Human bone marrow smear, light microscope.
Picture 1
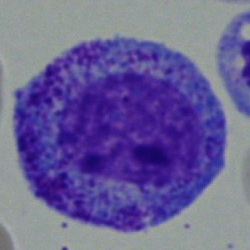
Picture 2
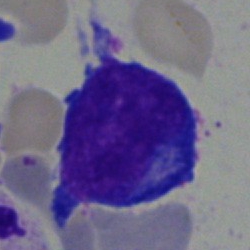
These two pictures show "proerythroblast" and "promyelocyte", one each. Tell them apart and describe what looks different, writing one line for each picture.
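Picture 1: promyelocyte. Numerous dark purple granules are scattered through the cytoplasm.
Picture 2: proerythroblast. No distinct granules stand out within the cell.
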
